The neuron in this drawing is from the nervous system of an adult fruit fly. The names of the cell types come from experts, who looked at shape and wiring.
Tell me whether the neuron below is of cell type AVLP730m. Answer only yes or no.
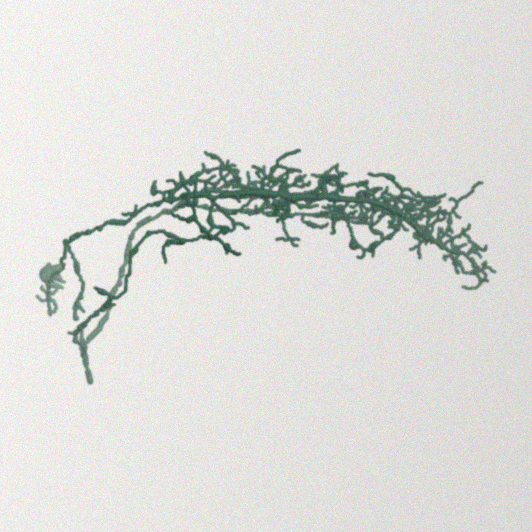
no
